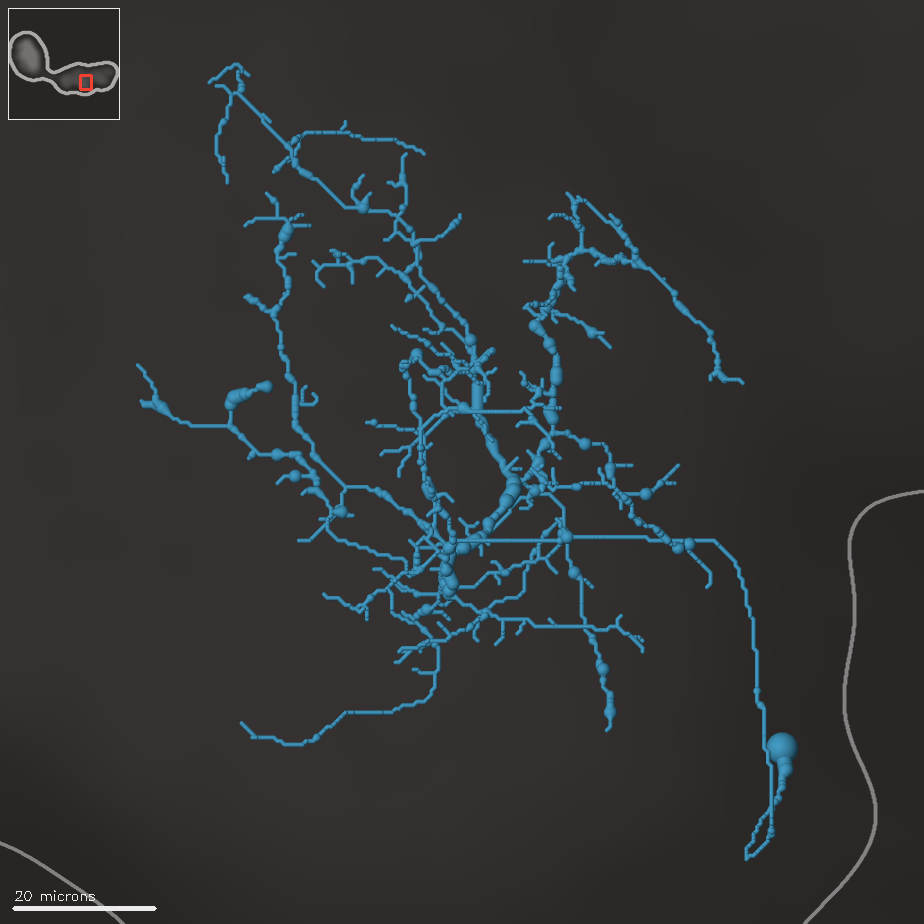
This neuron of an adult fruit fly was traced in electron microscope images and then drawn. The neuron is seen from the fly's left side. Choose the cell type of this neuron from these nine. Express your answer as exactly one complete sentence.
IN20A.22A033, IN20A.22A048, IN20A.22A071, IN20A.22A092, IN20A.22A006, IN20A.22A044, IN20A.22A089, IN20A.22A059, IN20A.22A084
It is IN20A.22A033 that is the cell type of the neuron.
